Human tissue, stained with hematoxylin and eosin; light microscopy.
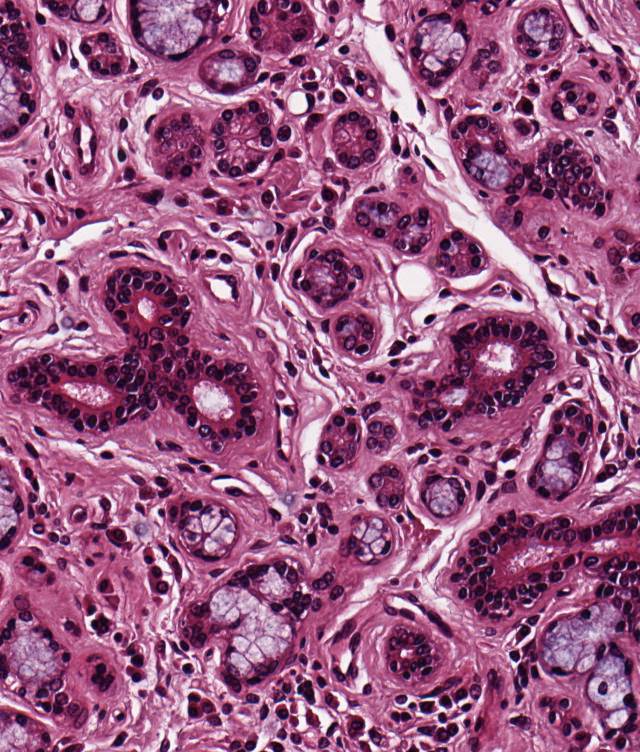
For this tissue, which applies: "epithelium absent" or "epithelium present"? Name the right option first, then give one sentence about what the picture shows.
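Epithelium present. Small rounded acini and branching ducts lie scattered throughout the field, separated by broad bands of pink fibrous stroma.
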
